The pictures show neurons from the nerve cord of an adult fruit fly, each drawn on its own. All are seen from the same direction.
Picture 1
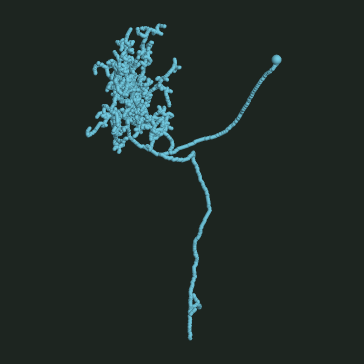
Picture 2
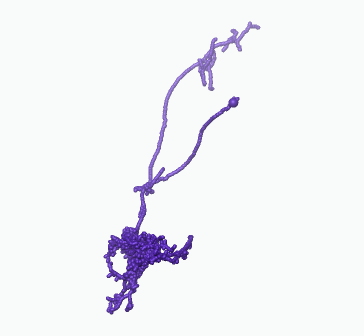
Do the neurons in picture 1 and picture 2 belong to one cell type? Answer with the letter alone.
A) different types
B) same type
A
